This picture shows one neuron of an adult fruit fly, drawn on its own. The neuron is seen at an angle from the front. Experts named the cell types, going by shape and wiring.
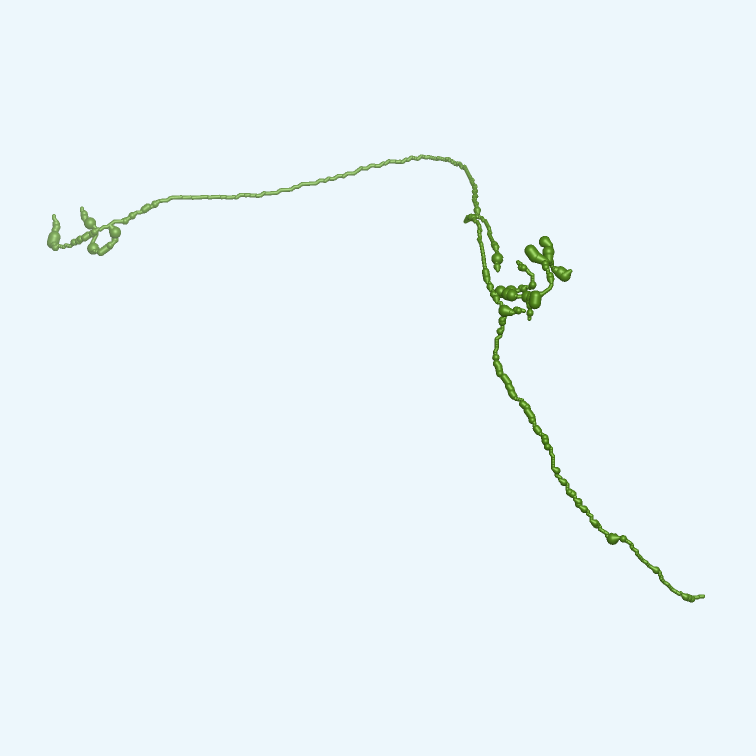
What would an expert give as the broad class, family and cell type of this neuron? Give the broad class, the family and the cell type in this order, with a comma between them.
sensory neuron entering the brain, class olfactory, ORN_DA4m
